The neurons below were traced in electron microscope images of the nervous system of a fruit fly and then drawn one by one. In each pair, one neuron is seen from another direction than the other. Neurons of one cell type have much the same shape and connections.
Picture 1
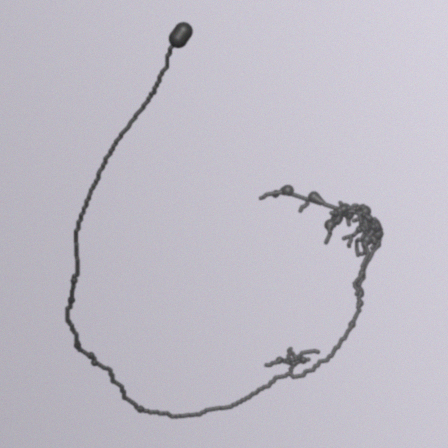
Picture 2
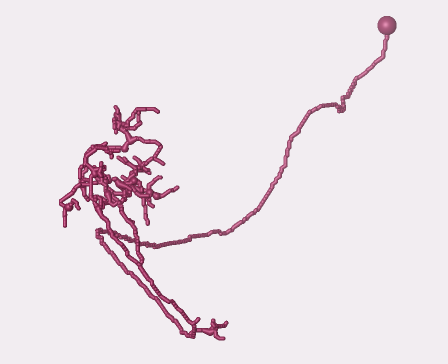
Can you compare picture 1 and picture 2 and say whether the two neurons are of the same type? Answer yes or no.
yes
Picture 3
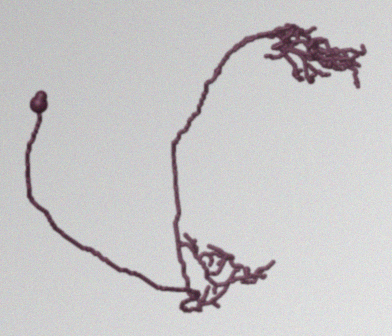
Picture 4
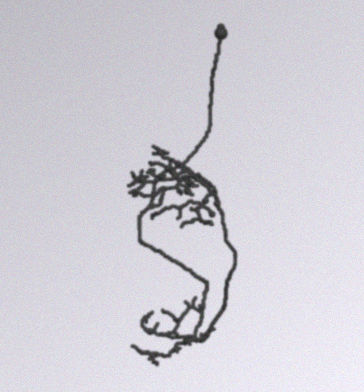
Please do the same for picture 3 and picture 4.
no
